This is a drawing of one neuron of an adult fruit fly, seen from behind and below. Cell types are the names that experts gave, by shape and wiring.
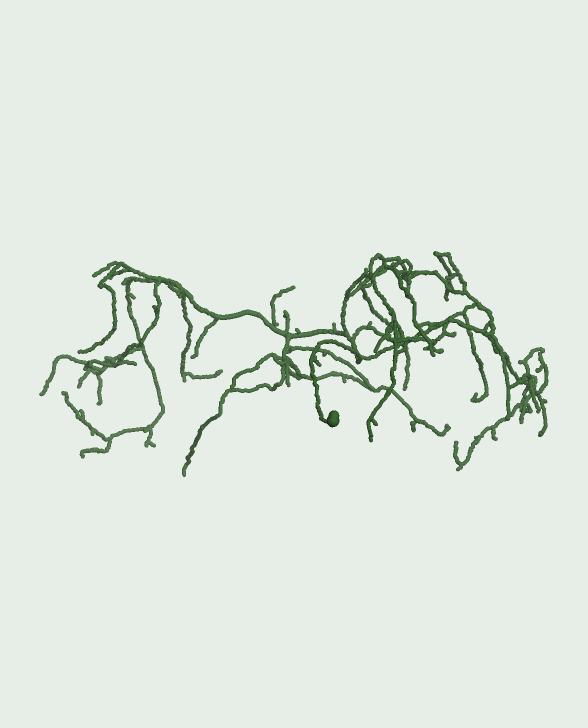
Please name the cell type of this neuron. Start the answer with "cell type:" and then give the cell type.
cell type: IN04B018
